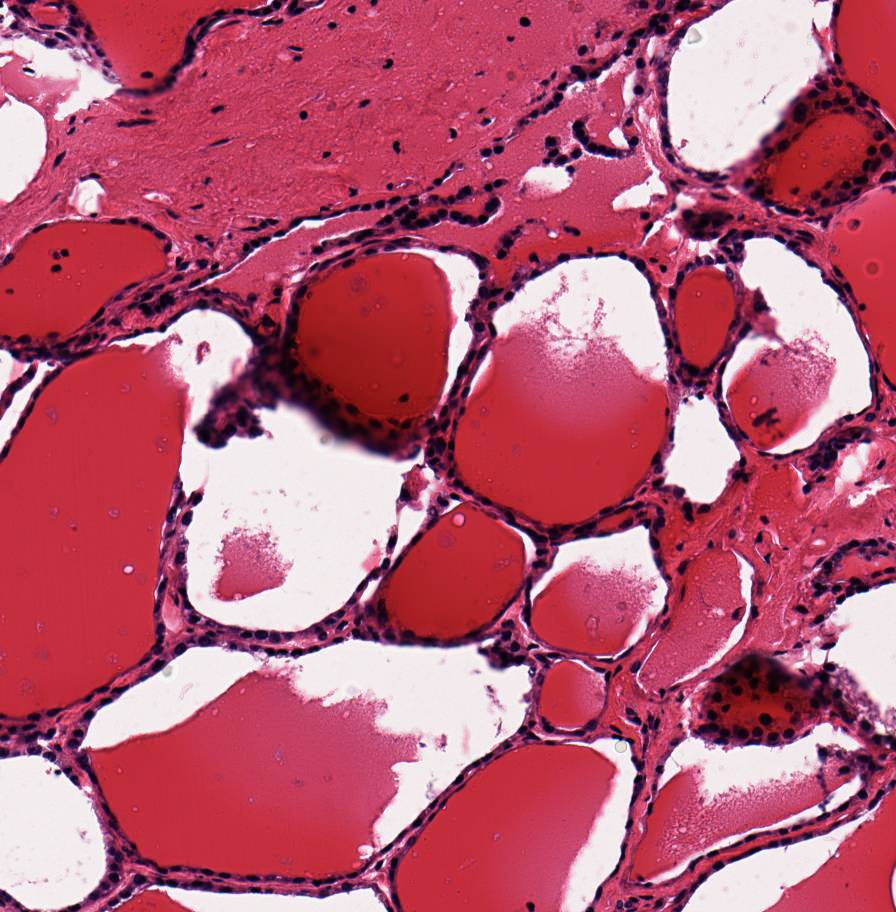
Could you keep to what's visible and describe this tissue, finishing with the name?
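Follicles filled with homogeneous, deep pink material. Lining: single layer of flattened to low cuboidal epithelial cells; nuclei small, dark, round. No papillary projections into follicle lumens. Tissue: thyroid.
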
